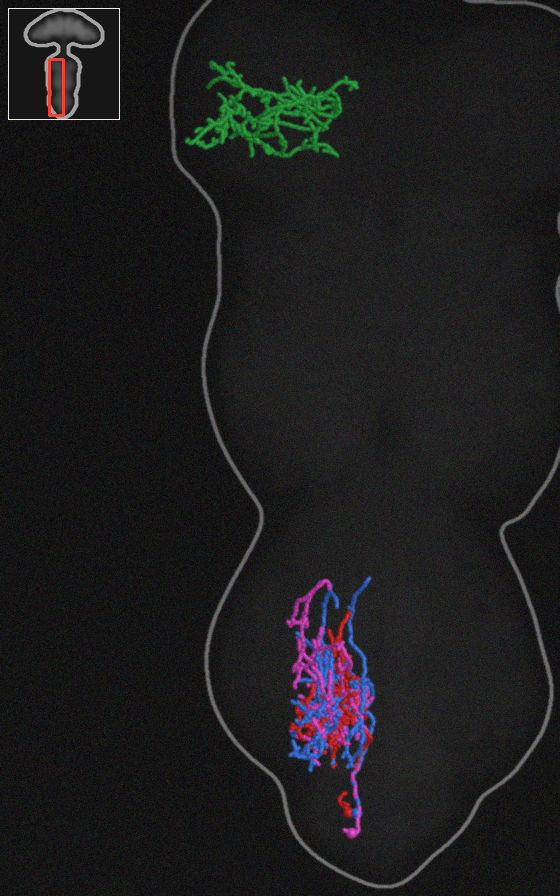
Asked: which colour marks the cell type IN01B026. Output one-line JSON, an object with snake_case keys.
{"colour": "blue"}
